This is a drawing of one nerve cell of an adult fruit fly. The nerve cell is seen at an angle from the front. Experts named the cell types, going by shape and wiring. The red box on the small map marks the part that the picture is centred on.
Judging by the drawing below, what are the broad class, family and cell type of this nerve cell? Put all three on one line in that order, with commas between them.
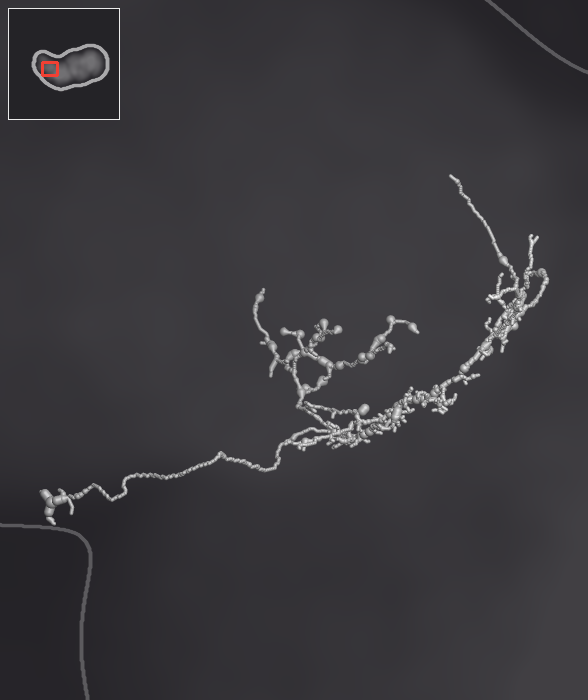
nerve-cord intrinsic neuron, hemilineage 14A, IN14A039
